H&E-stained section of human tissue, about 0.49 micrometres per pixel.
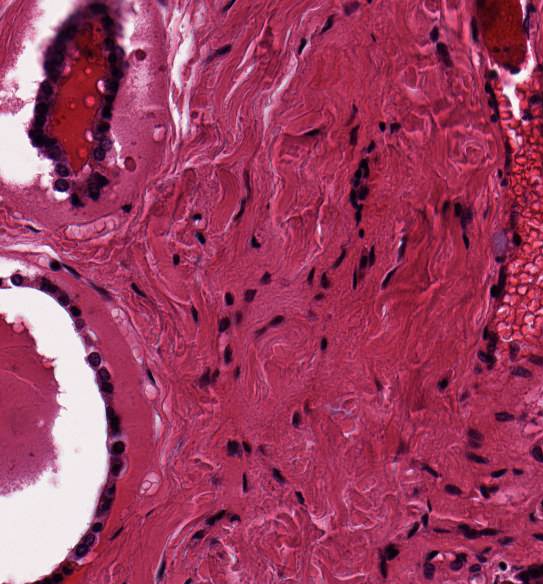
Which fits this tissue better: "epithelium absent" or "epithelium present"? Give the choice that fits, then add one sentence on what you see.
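Epithelium present. A large rounded lumen at the lower left is lined by a single layer of low cuboidal epithelial cells with dark nuclei.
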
